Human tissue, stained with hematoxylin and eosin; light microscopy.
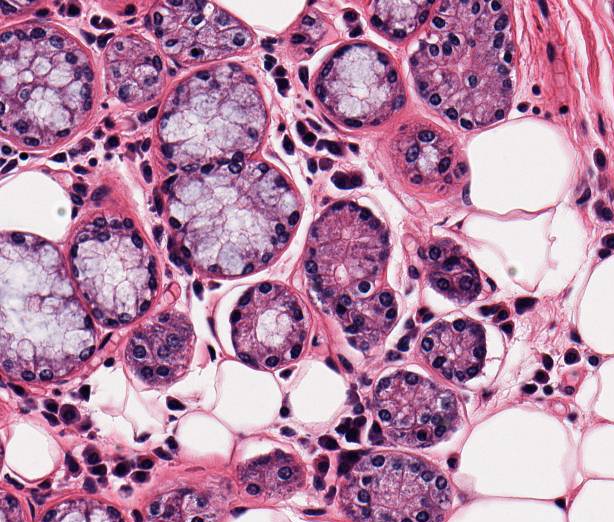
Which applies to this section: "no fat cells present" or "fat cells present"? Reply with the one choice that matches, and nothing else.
Fat cells present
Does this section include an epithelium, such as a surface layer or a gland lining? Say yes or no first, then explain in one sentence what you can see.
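Yes. The field is filled with rounded glandular acini separated by thin strands of connective tissue, with fat cells gathered toward the right side and bottom.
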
